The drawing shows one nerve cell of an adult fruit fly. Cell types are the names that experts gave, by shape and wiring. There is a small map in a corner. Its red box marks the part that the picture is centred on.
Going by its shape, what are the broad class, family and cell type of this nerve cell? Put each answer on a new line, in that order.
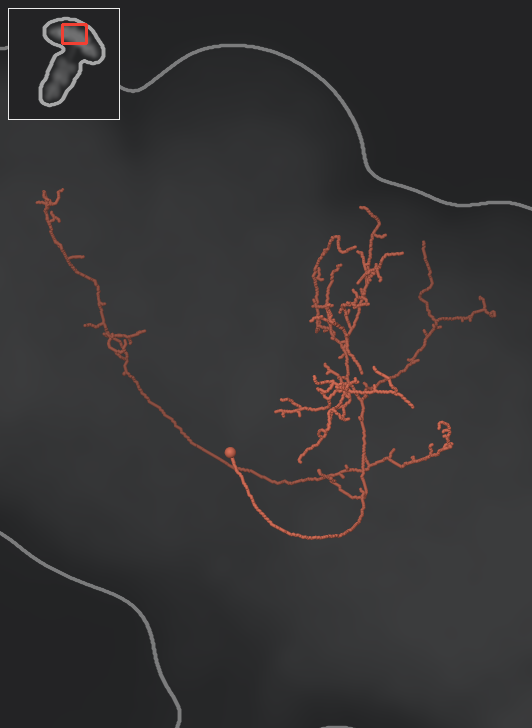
central-brain intrinsic neuron
hemilineage SMPp&v1_posterior
SMP453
